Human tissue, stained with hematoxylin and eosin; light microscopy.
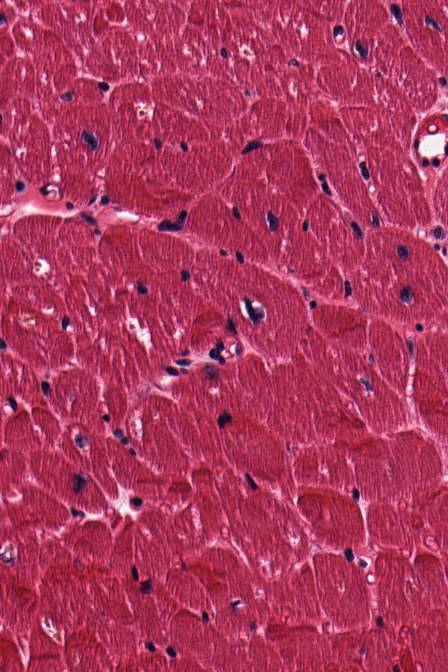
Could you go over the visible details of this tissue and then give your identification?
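Muscle fibres fill the entire field, cut mostly across or at a slant, so their profiles look rounded or polygonal. Several nuclei sit centrally with a small pale clear zone around them; one lies near the middle. The fibre cytoplasm is deep pink-red all through. At the upper right edge there's a small vessel with an open lumen. This is the left ventricle of the heart.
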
